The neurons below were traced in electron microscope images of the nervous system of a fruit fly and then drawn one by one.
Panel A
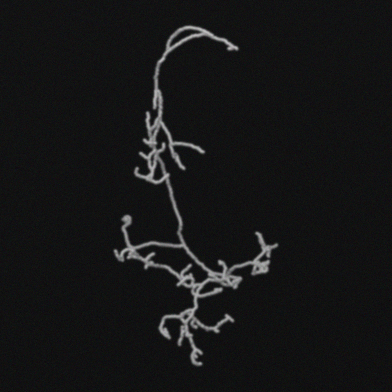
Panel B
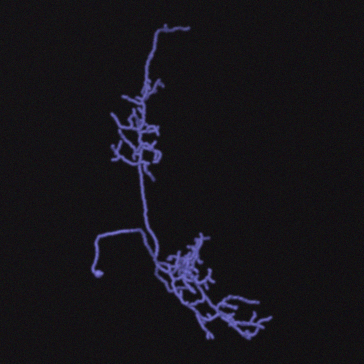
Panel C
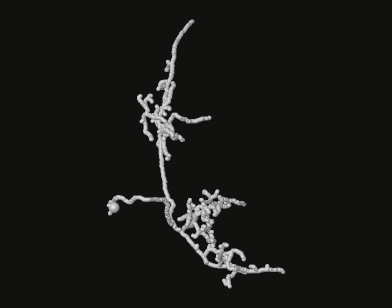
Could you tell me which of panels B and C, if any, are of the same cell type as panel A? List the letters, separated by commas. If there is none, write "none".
none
